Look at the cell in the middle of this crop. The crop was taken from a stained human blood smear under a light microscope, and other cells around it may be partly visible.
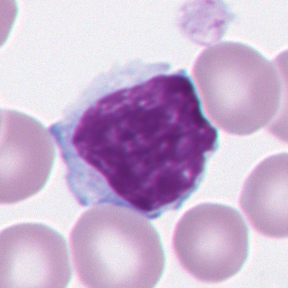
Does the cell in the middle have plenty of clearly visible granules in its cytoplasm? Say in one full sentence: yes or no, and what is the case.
No, in the cell's cytoplasm no granules are visible.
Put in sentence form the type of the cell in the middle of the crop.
Answering briefly, the cell in the middle is a typical lymphocyte.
